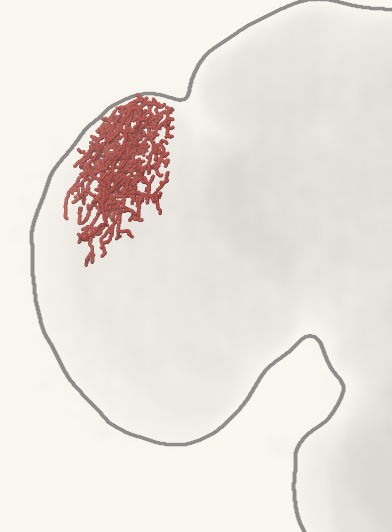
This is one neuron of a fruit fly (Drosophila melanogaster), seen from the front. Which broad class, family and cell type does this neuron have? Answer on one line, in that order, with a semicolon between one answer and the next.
optic-lobe intrinsic neuron; Mi; Mi18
